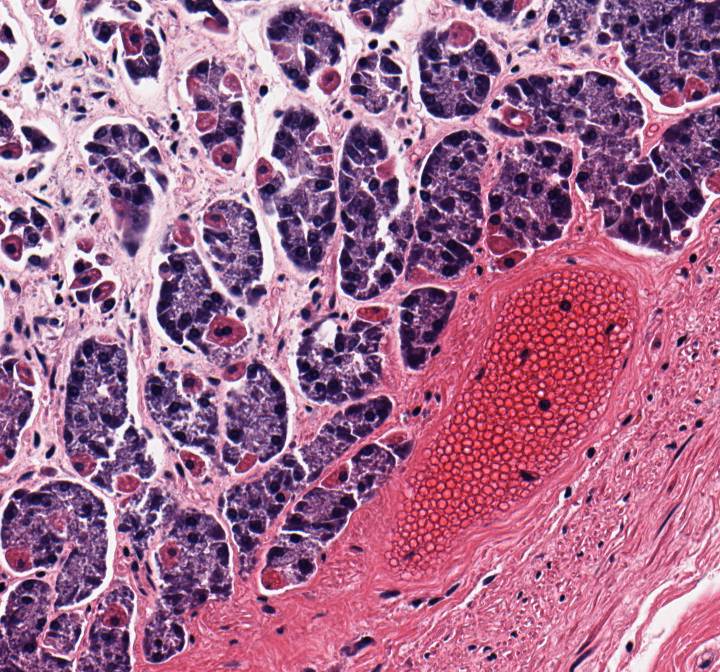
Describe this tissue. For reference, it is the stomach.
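Look at the nests first: most of their cells have granular, purple-staining cytoplasm, and their nuclei are small, round and dark. Now find the cells scattered singly among them whose cytoplasm is bright pink, each with one round nucleus. Then follow the thin septa of pale pink fibrous stroma that separate the nests; you'll see scattered dark nuclei in them.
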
